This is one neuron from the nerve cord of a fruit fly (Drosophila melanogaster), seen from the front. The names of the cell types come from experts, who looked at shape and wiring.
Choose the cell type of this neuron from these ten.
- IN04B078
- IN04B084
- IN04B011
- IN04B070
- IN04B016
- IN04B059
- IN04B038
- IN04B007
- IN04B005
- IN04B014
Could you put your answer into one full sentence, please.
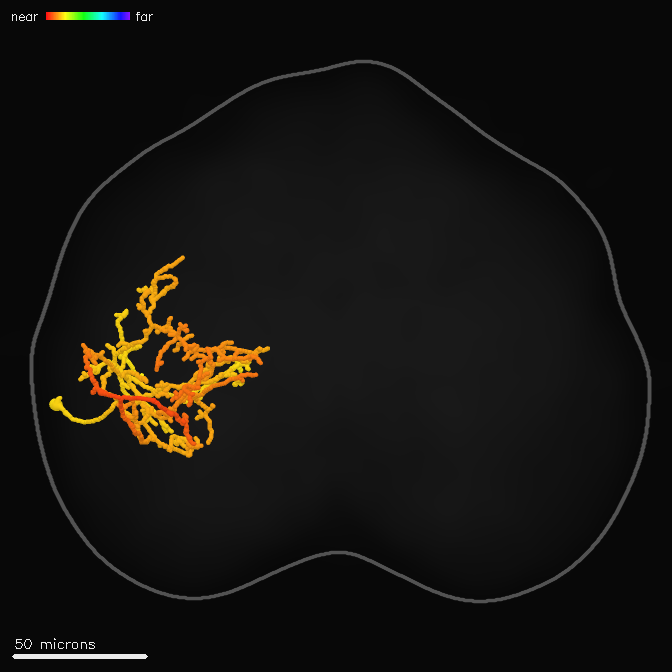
Belonging to the cell type IN04B070 is this neuron.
